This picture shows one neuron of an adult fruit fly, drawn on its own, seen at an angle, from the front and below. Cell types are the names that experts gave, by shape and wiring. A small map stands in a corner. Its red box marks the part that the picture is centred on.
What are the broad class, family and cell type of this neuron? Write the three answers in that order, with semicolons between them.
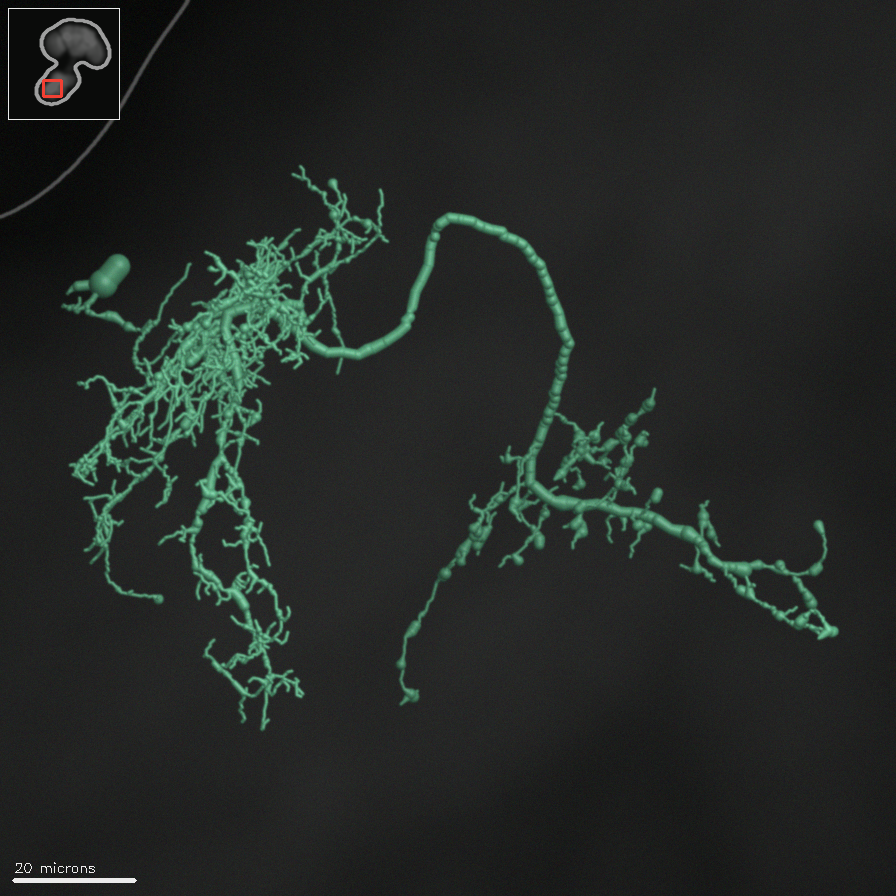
nerve-cord intrinsic neuron; hemilineage 18B; IN18B021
